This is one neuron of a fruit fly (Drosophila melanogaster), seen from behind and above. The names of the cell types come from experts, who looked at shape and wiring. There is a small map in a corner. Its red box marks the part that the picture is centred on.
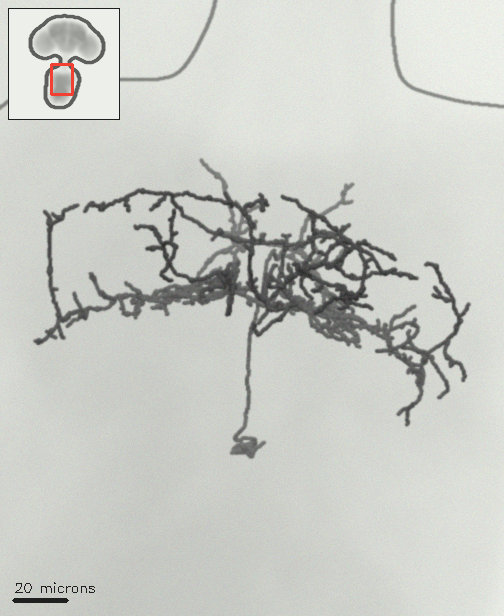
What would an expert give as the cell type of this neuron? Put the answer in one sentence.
The cell type is vPR9_a.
